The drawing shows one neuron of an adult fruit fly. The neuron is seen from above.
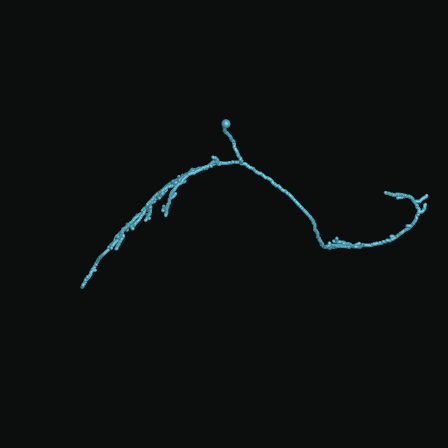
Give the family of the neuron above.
MeVP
